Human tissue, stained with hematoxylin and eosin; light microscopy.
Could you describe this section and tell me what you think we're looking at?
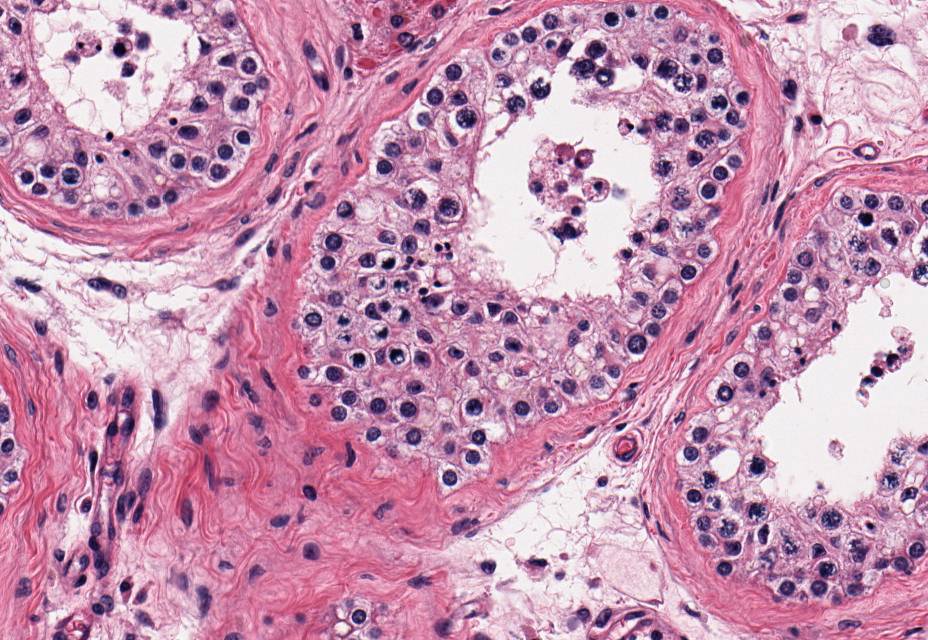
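Profiles: rounded tubules in cross-section, one large complete tubule centrally, parts of others at upper left and right edges. Lining: stratified epithelium, many cells thick, around an irregular central lumen. Wrapping: thick, bright pink fibrous band, its flattened nuclei running around the circumference. Between tubules: loose, pale stroma, scattered cells in a fine wispy network. Tissue: testis.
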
